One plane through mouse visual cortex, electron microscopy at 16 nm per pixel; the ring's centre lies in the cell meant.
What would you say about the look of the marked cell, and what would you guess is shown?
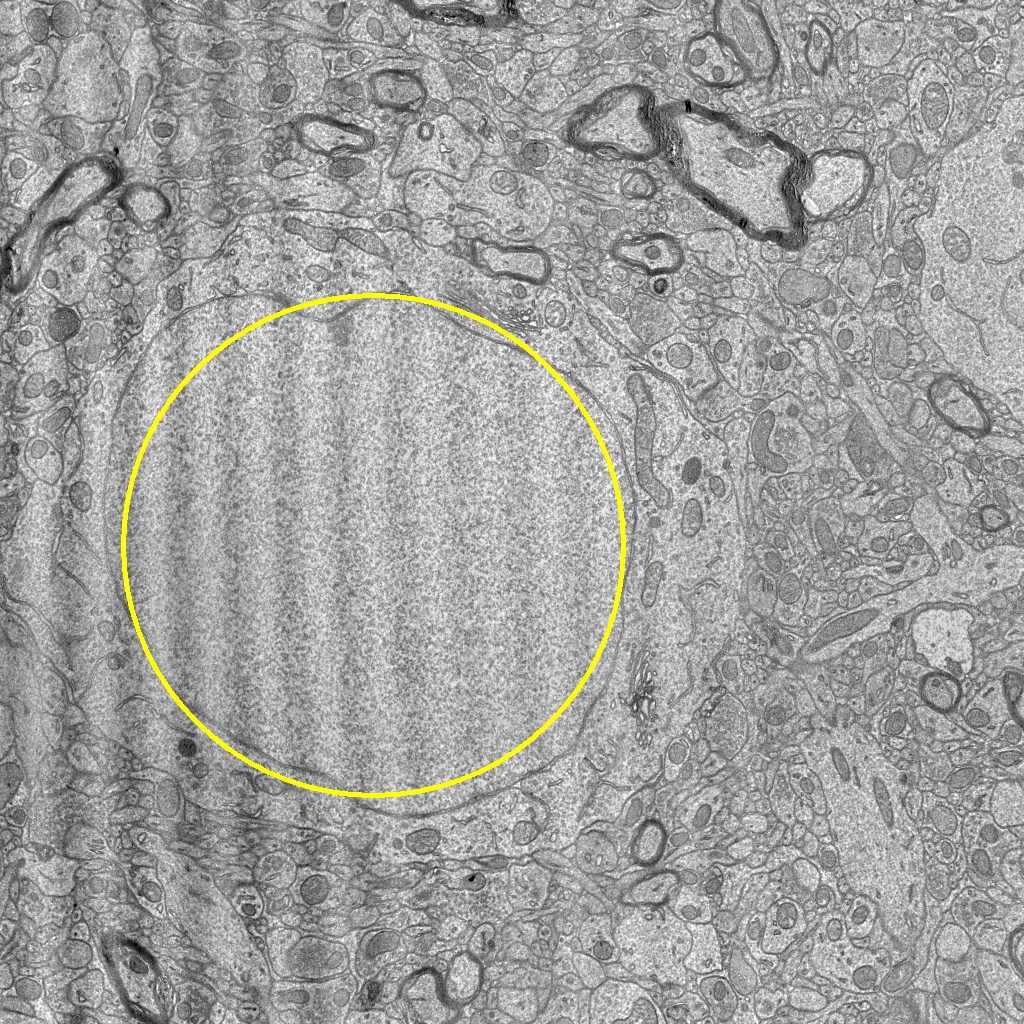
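Look first at the nucleus: it is round and fills almost the whole ring. Follow its envelope: it runs smoothly, without deep folds or indentations. The chromatin is pale and finely dispersed, and no dark clumps line the envelope. Now glance just above and to the right of the nucleus, where a small Golgi stack lies in the cytoplasm. This marked cell is an excitatory neuron.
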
